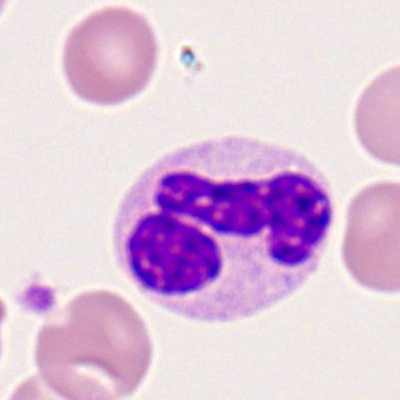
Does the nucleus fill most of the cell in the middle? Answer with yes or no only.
No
